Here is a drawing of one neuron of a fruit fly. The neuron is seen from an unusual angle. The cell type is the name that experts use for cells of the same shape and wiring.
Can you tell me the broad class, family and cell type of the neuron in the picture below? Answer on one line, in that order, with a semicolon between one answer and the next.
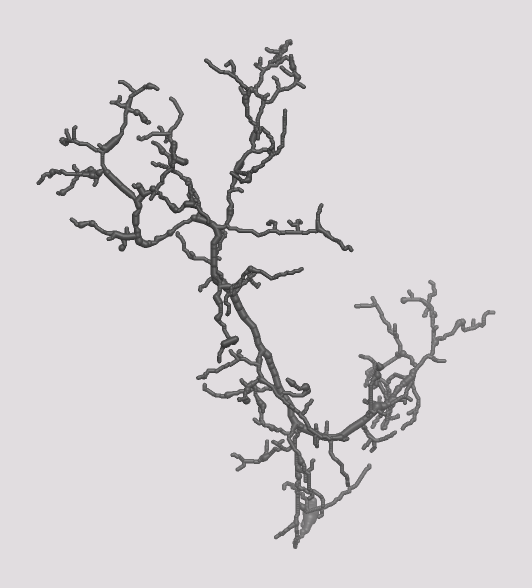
nerve-cord intrinsic neuron; hemilineage 13A; IN13A050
